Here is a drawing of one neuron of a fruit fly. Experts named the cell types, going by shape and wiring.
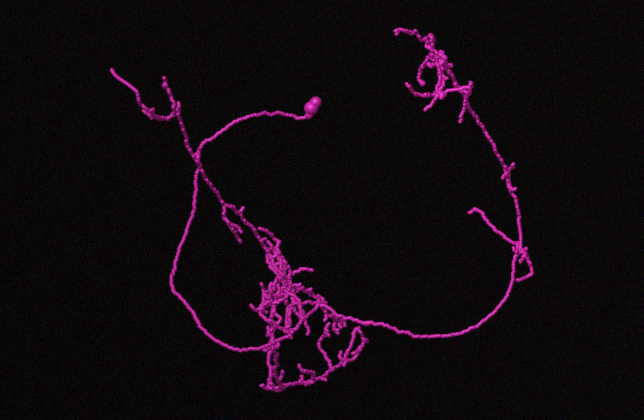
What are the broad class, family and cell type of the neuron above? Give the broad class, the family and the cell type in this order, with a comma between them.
nerve-cord intrinsic neuron, hemilineage 19B, IN19B081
